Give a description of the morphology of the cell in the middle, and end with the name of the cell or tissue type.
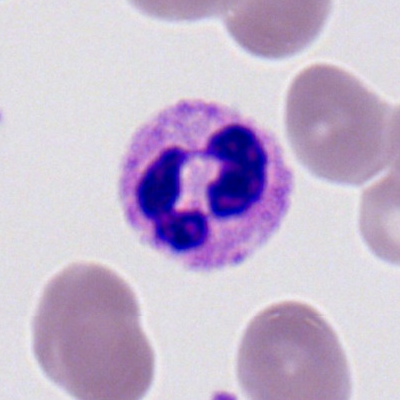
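Start with the outline: this cell is round and smooth. Now look inside, where the nucleus is divided into three lobes. Notice how those lobes sit around a pale space at the centre of the cell. The cytoplasm is plentiful and a pale pinkish-lilac. So this one is a segmented neutrophil.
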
